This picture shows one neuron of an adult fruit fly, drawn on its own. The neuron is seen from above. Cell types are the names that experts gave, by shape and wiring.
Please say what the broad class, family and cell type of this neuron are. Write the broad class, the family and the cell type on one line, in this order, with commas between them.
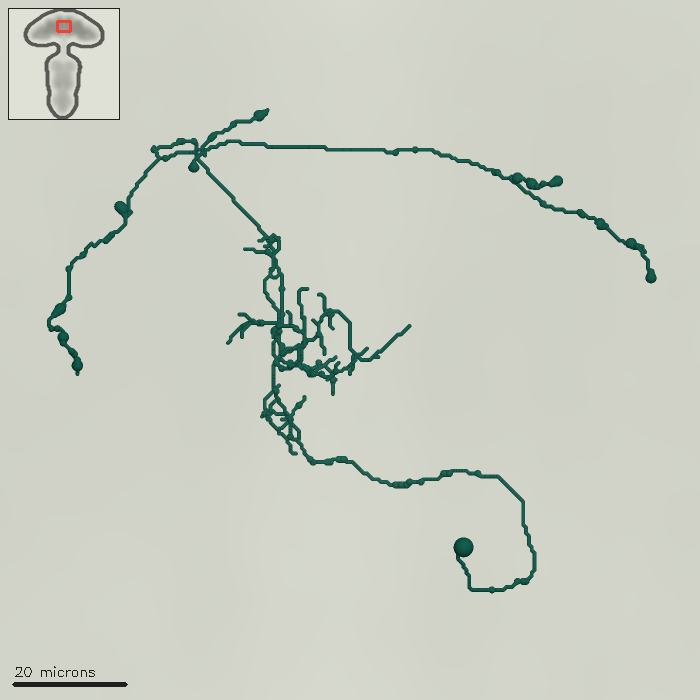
central-brain intrinsic neuron, class CX, FS3_b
